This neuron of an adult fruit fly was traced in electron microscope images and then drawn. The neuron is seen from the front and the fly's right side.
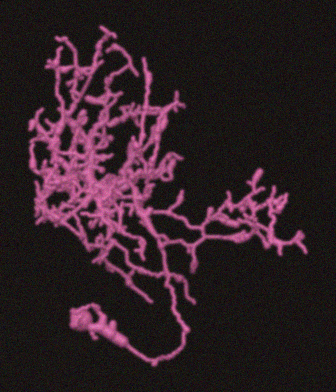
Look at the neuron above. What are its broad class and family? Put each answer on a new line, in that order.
central-brain intrinsic neuron
hemilineage WEDa1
